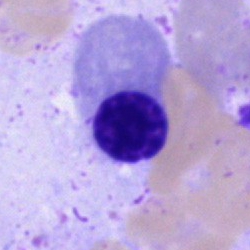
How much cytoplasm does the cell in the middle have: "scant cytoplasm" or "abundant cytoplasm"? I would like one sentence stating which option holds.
The cell's cytoplasm around its nucleus is ample.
